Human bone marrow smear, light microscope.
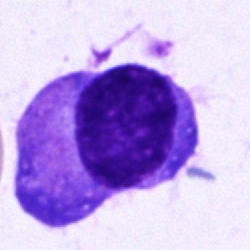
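Plasma cell, centre of a stained bone marrow smear. The outline is irregular, with a broad lobe of cytoplasm bulging out to the left. The cytoplasm stains deep blue-violet, with a paler zone lying against the left side of the nucleus. No coarse distinct granules are seen in the cytoplasm.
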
